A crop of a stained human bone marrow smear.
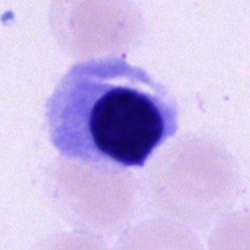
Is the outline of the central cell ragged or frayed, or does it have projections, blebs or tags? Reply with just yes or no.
Yes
